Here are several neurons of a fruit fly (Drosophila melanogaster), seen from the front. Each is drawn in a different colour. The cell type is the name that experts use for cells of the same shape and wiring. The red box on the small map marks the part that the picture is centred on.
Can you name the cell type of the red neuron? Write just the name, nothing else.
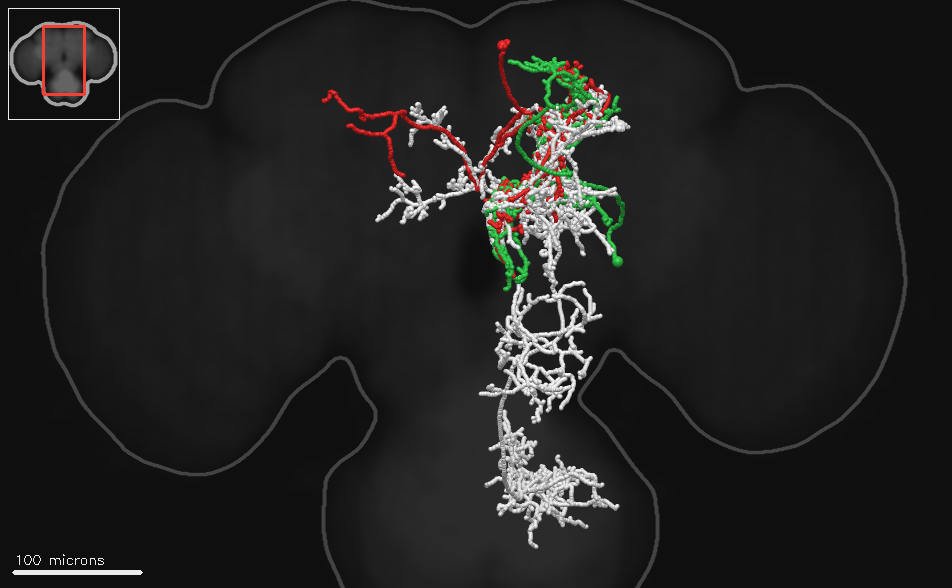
ICL013m_a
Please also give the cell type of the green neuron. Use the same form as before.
aIPg7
